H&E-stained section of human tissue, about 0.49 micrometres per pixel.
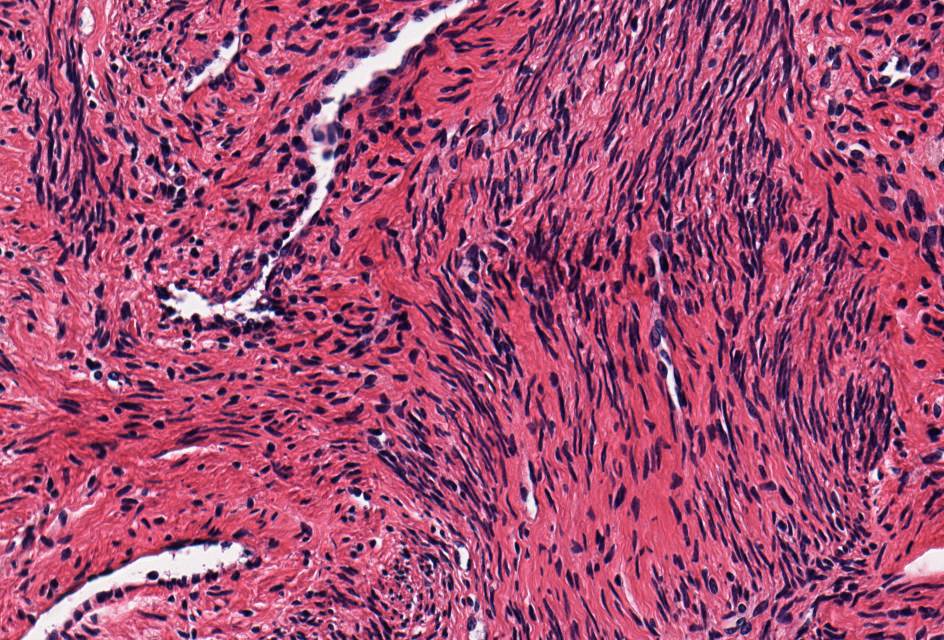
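Uterus other than the cervix: dense, cellular spindle-cell proliferation throughout; no epithelium or glands. Left half: short, haphazardly oriented bundles, not one long fascicle. Nuclei dark, mostly elongated with tapered ends. Thin-walled, branching, slit-like vessel runs diagonally from top centre toward left middle.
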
